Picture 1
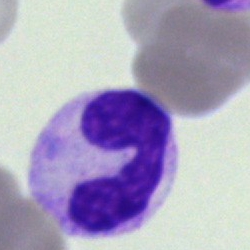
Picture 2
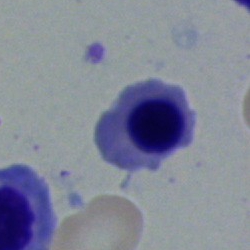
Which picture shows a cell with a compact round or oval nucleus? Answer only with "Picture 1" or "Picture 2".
Picture 2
